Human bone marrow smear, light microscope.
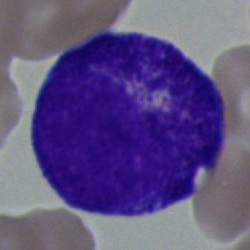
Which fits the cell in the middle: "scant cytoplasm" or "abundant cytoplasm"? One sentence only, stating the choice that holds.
What cytoplasm the cell has forms just a narrow rim.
